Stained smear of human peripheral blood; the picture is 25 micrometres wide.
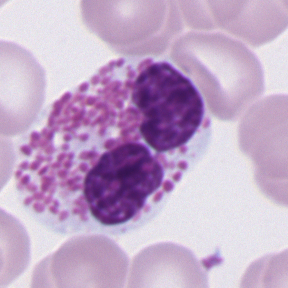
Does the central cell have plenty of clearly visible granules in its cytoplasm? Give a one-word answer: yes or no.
Yes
